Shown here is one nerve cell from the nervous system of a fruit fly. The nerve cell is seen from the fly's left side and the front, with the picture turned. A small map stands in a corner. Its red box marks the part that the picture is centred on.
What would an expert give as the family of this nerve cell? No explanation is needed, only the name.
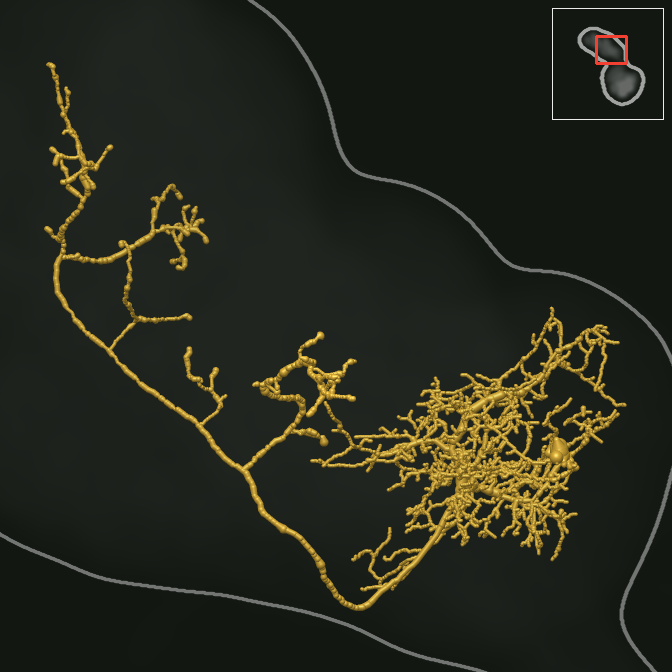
hemilineage 07B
